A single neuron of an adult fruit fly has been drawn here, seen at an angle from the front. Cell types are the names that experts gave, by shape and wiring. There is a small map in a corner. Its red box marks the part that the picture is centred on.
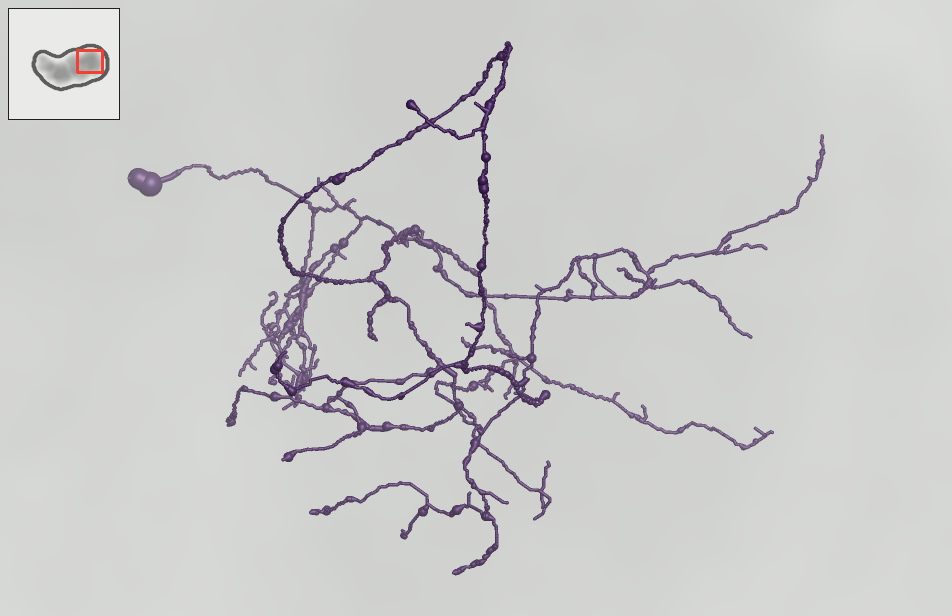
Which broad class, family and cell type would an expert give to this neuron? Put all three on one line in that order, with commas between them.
central-brain intrinsic neuron, hemilineage VLPl&p1_posterior, LAL136_b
